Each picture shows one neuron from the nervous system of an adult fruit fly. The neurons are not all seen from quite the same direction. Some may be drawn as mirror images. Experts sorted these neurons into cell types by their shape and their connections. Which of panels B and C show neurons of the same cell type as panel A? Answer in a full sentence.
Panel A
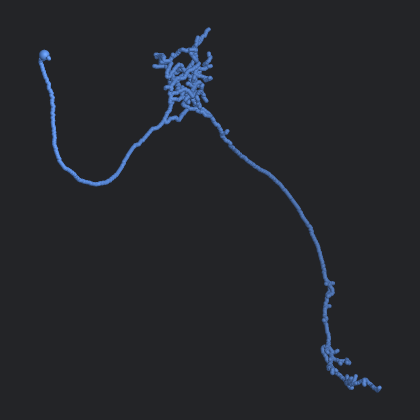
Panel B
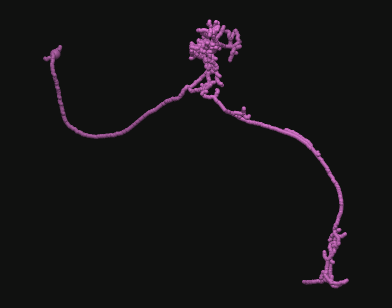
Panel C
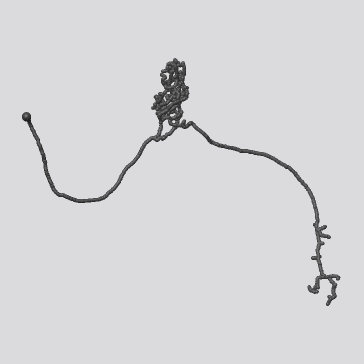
Panel C is of the same cell type.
